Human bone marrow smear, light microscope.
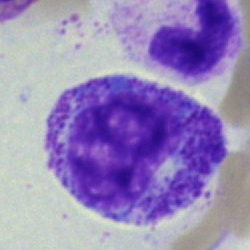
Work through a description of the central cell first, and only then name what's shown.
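Round to oval outline on this one. The purple nucleus has several paler patches set in darker chromatin. Coarse dark purple granules pack the cytoplasm right out to the edge, so the border looks finely bumpy. That's a myelocyte.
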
